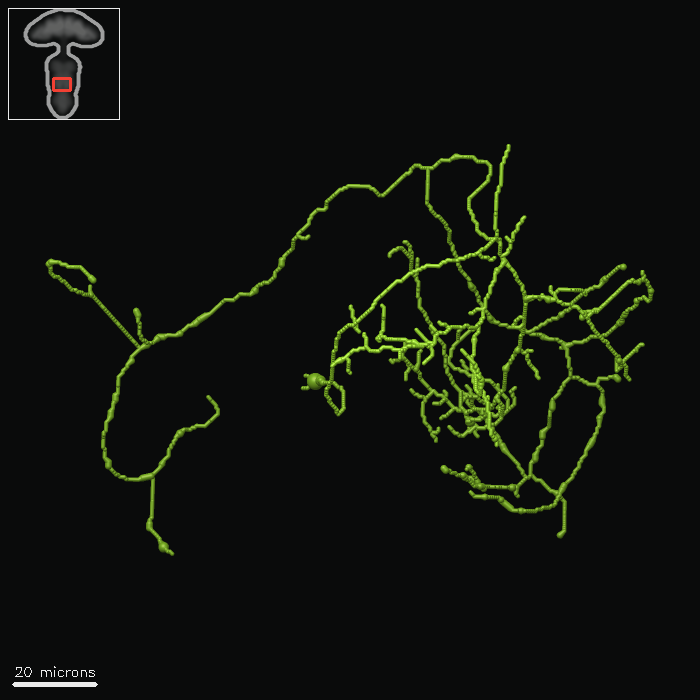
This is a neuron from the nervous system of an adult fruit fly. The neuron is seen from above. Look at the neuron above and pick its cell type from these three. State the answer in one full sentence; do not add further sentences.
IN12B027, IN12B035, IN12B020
It is IN12B035 that names the cell type of this neuron.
